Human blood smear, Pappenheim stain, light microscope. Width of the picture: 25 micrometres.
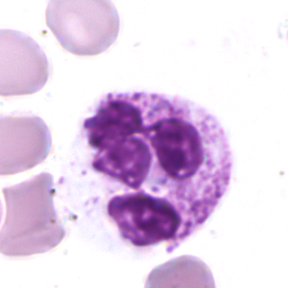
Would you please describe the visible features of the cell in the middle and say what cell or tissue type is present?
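The chromatin is dark purple and coarsely clumped. The cytoplasm is plentiful and very pale, nearly colourless. It contains fine purple-violet granules, most densely packed on the right side of the cell. This cell is a segmented neutrophil.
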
